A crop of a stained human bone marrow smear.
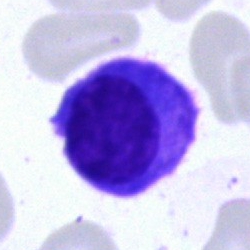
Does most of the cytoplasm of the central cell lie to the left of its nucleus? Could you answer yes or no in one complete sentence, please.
No, the cell holds its nucleus toward the left.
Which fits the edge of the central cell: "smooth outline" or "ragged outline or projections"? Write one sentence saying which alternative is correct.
In outline, this cell is rough rather than smooth and even.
